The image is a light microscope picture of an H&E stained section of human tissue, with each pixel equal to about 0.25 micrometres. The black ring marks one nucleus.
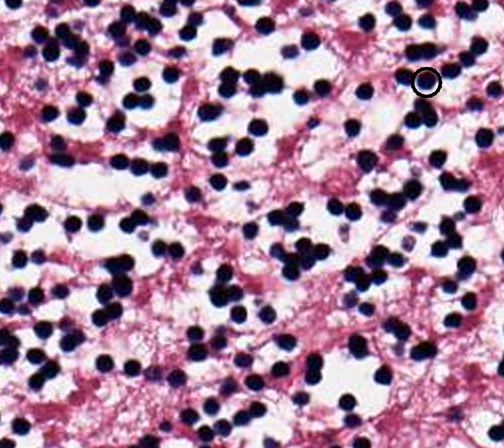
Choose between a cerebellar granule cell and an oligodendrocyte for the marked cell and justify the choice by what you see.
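Cerebellar granule cell. The nucleus is round and about the same size as the many nuclei crowded around it. The nucleus is stained very dark, almost black, and evenly so, with no inner detail visible at this scale. Hardly any cytoplasm can be made out around the nucleus; it sits against pale, clear space and pink fibrillary background.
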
